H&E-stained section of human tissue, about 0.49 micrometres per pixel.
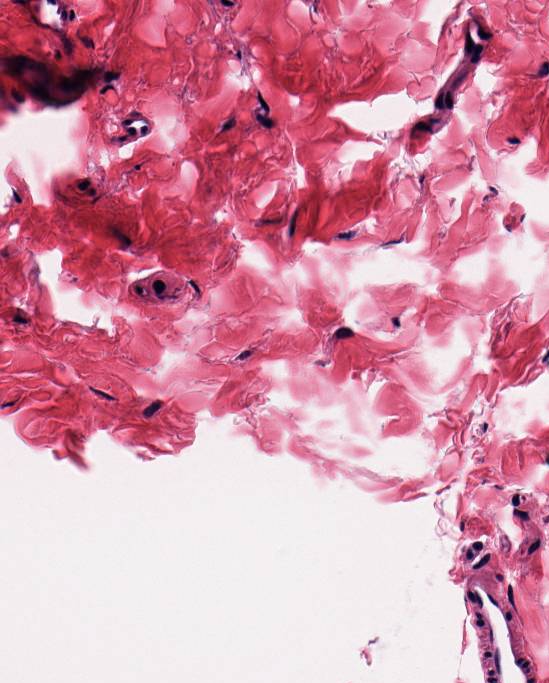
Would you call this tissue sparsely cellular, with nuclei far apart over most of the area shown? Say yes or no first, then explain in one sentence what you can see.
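Yes. Cells are sparse, with small dark elongated fibroblast nuclei scattered singly between the collagen bundles.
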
